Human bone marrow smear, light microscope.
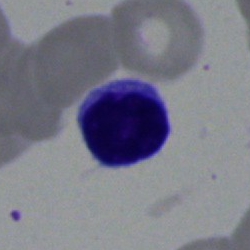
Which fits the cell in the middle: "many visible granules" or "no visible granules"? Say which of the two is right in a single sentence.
The cell's cytoplasm contains no granules that can be seen.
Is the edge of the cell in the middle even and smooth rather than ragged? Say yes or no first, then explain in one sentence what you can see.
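Yes. The cell outline is roughly round with a smooth edge.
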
